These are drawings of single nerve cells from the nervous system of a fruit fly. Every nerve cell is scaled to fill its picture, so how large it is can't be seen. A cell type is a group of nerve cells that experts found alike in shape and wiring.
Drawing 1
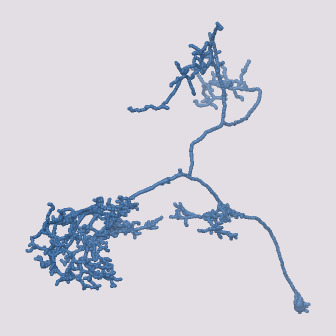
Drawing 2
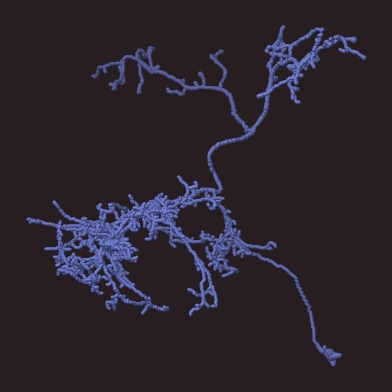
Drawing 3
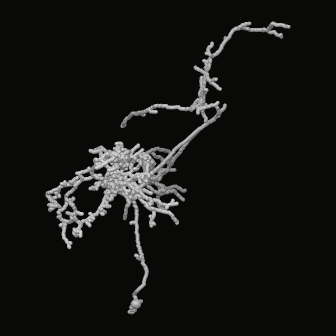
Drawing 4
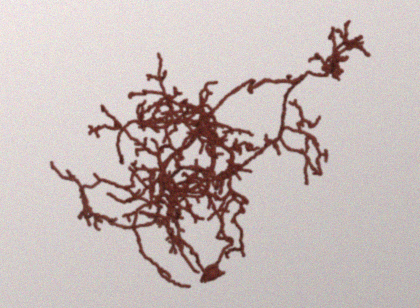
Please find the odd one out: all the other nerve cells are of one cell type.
Drawing 4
